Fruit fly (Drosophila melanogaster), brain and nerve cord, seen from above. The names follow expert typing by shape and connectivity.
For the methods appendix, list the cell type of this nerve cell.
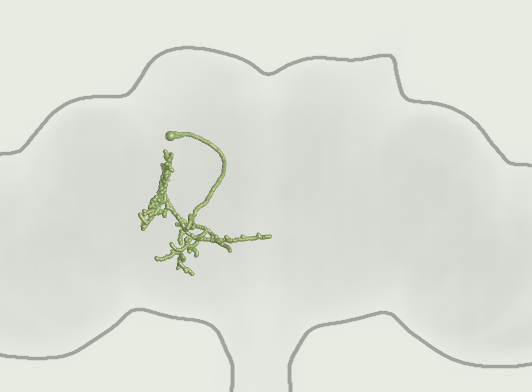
AMMC023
